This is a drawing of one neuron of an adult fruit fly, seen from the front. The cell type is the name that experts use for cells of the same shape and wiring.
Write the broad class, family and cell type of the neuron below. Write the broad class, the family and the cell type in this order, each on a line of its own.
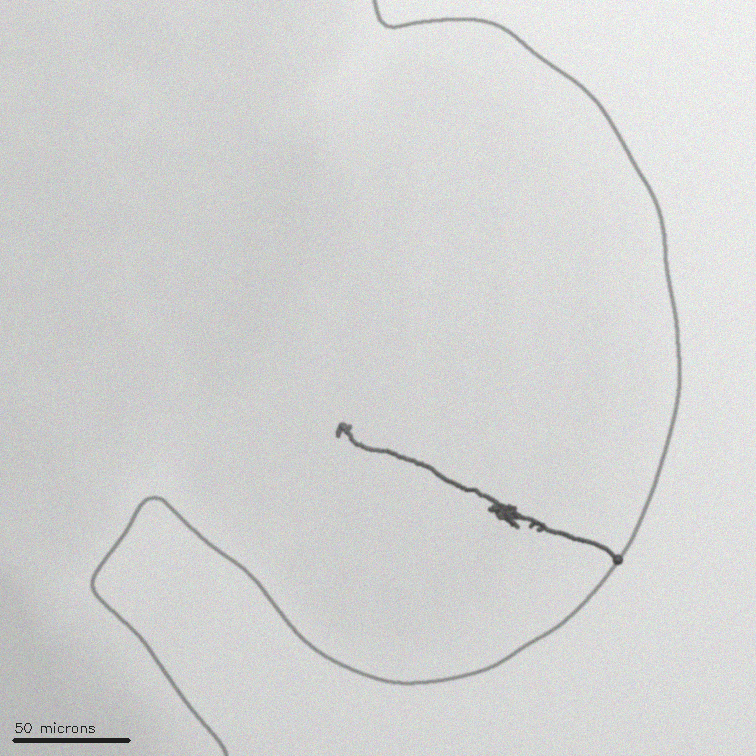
optic-lobe intrinsic neuron
Tm
Tm9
